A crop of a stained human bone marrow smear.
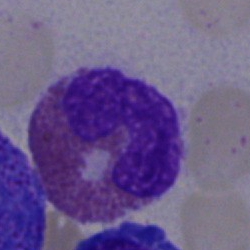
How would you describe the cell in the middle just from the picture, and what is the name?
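Nuclear shape comes first: a thick band curved into a C or horseshoe. Its position is along the upper and right side of the cell, leaving most of the cytoplasm on the lower left. That cytoplasm is pinkish-lilac. Within the curve of the nucleus lies a pale clear patch. It is an eosinophil.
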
